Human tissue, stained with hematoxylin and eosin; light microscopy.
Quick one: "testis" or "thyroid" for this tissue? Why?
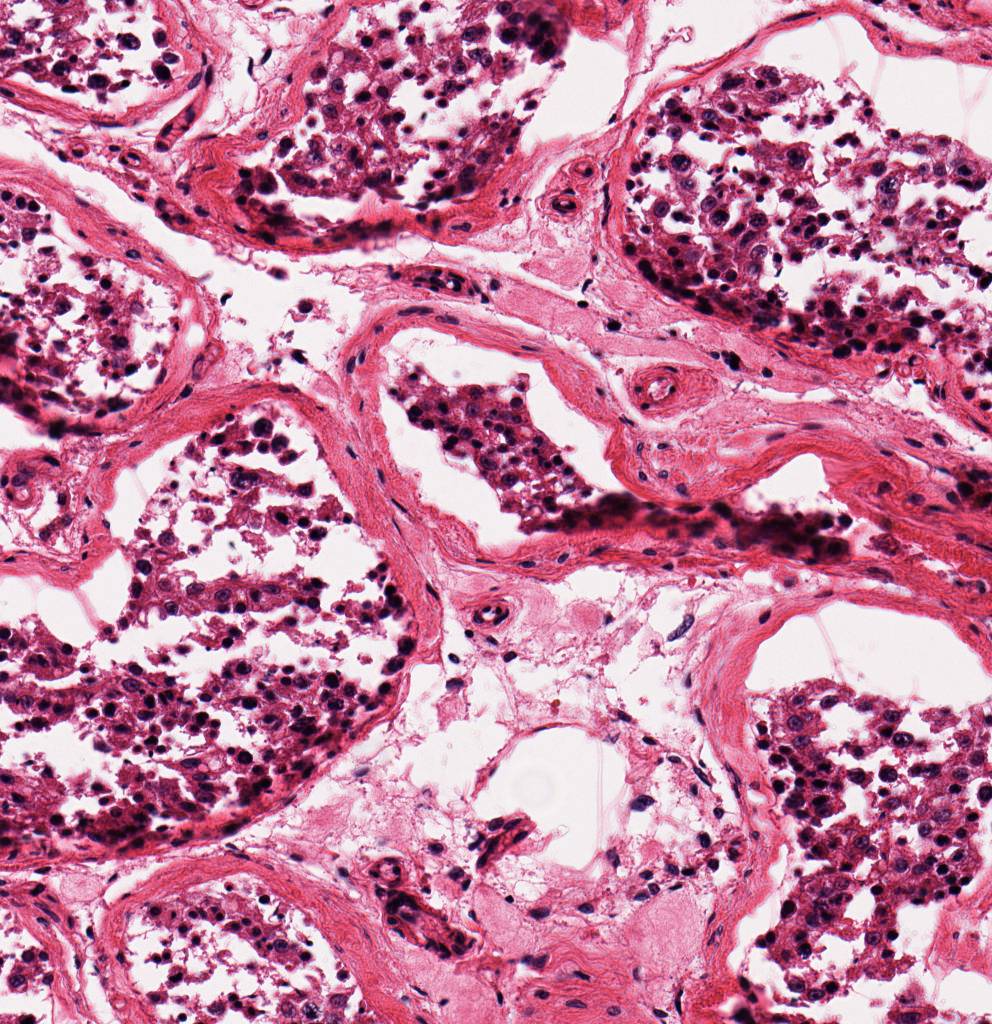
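Testis. The units are filled with loosely arranged cells with small, round, dark-staining nuclei, many lying detached.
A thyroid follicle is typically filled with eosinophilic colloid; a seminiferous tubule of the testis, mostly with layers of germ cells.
These cell-filled units go with testis, not thyroid. Each unit is bounded by a thick, wavy, pink-staining fibrous wall containing flattened, elongated nuclei. Along the walls, though, the cells show no orderly layering.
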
